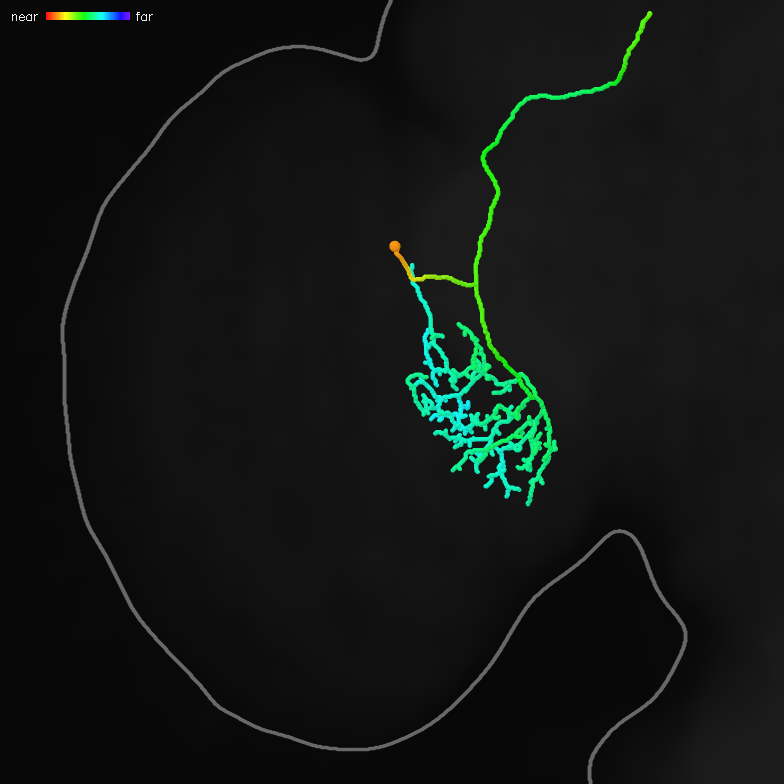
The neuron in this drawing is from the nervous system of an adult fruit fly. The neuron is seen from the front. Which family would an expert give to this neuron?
LC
